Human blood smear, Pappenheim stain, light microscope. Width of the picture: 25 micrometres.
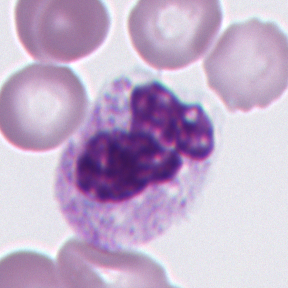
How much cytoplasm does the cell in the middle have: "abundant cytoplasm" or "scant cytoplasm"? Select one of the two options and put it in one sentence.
Around the nucleus lies a broad area of cytoplasm.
